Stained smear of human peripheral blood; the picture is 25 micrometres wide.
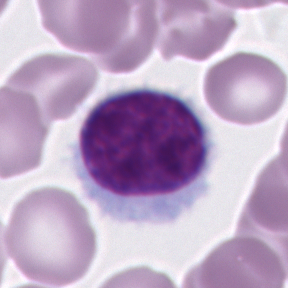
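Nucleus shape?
Smooth, slightly oval; no indentation or lobes.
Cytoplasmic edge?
Ragged, fine hair-like projections along lower and left sides.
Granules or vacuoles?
None visible.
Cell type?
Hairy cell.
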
